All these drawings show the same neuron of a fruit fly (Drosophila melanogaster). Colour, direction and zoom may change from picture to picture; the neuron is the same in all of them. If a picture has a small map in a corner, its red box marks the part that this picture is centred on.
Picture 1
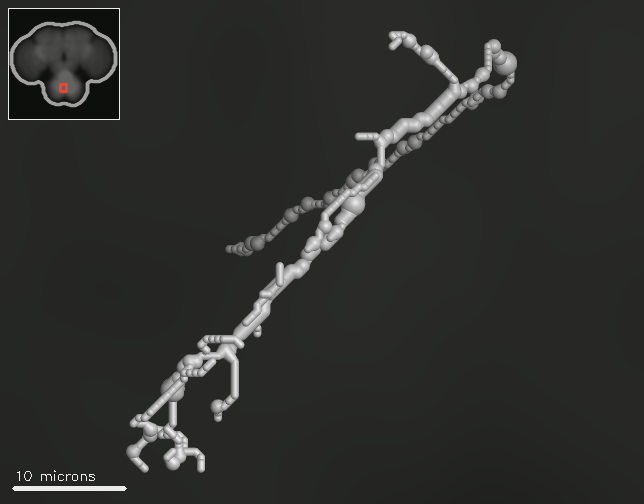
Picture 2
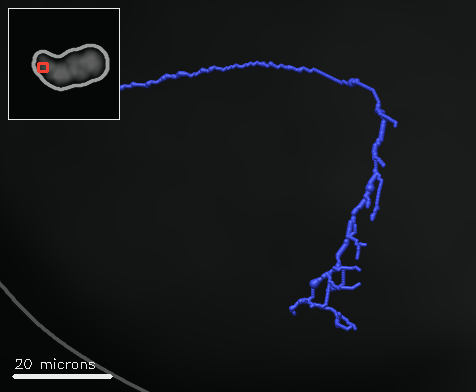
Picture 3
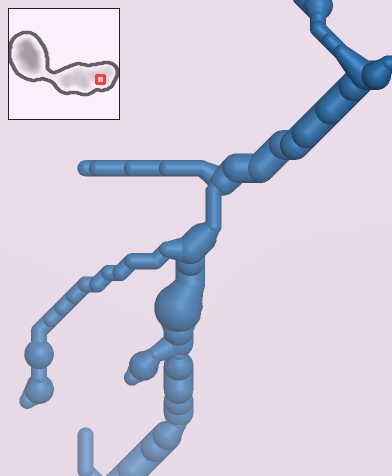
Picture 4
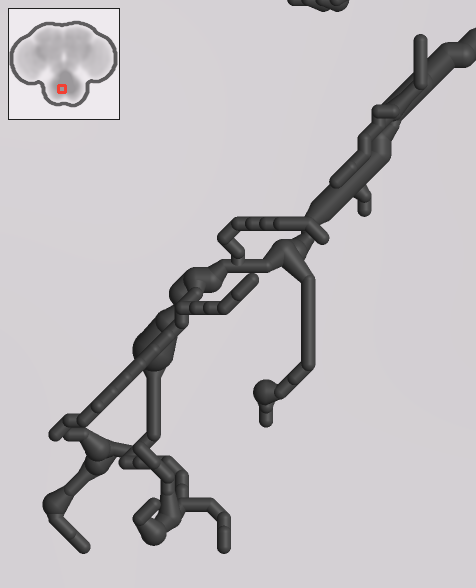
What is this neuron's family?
class mechanosensory tactile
